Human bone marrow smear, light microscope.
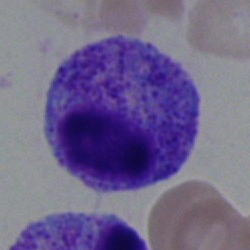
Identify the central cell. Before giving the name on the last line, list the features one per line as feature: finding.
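Position: nucleus off-centre, in the lower half of the cell
Nucleus: dense, stained dark purple
Cytoplasm: abundant, filling most of the upper half
Granules: coarse, dark purple, crowding the cytoplasm
Cell: myelocyte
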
